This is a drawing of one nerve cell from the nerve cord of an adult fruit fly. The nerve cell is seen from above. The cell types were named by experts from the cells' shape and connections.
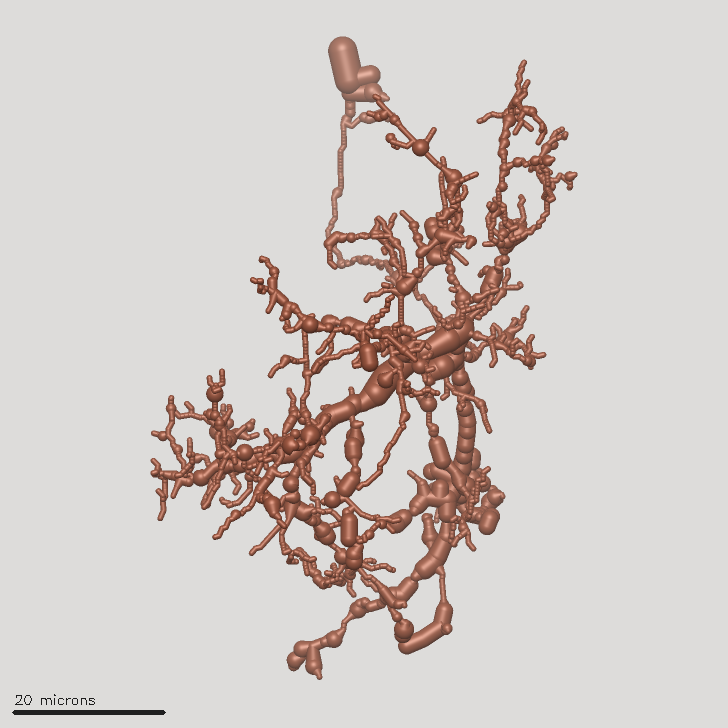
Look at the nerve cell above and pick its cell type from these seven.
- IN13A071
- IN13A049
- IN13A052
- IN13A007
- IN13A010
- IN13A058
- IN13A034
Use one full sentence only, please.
This nerve cell is a member of the IN13A034 cell type.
